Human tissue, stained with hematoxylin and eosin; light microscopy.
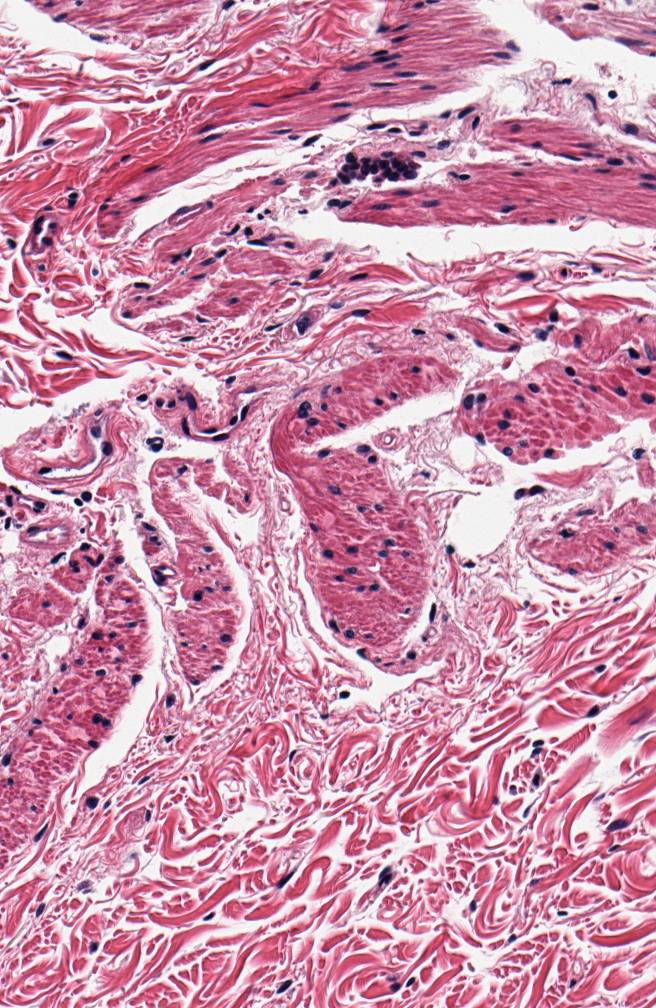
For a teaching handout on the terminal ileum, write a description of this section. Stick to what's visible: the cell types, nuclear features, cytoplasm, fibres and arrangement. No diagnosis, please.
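Going down the field: smooth muscle bundles above and in the middle, dense collagen below. In the middle, several bundles are cut across, and rounded dark nuclei lie scattered through their pink cytoplasm. Between those bundles sits pale, loosely woven connective tissue. Down below, the collagen forms thick, wavy pink bundles with few nuclei.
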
